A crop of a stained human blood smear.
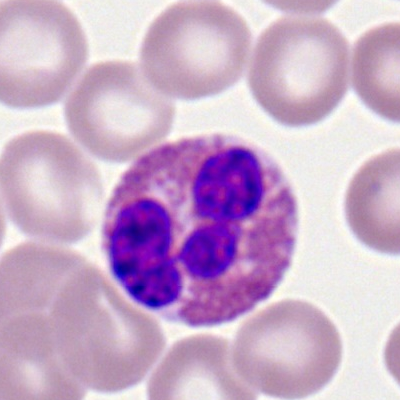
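Eosinophil. Chromatin dark purple, coarsely clumped; nuclear lobes without visible nucleoli. Coarse pink-red granules fill the cytoplasm. Surface free of projections.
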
